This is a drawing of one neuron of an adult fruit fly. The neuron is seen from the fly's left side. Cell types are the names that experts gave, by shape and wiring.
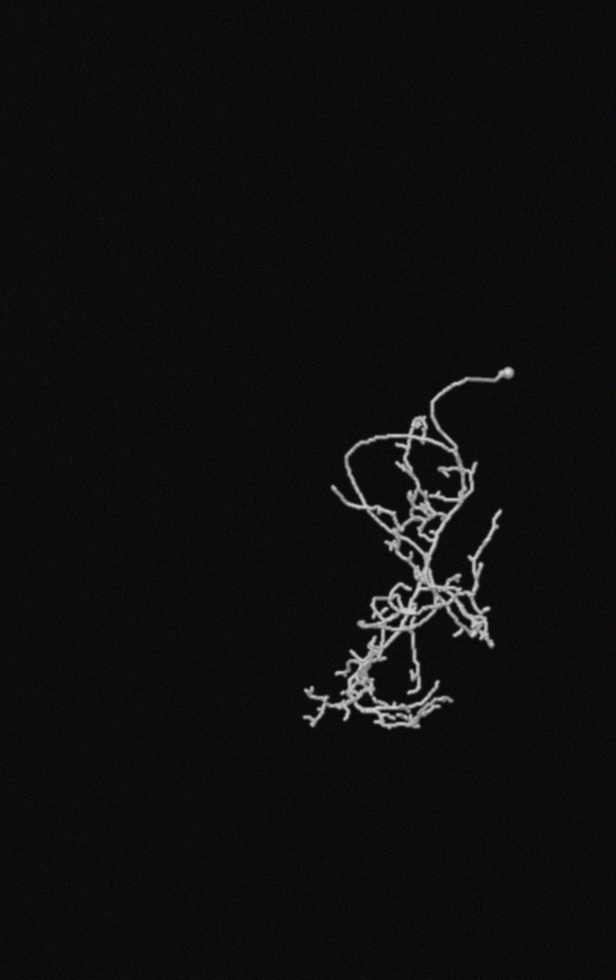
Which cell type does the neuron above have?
CB2270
